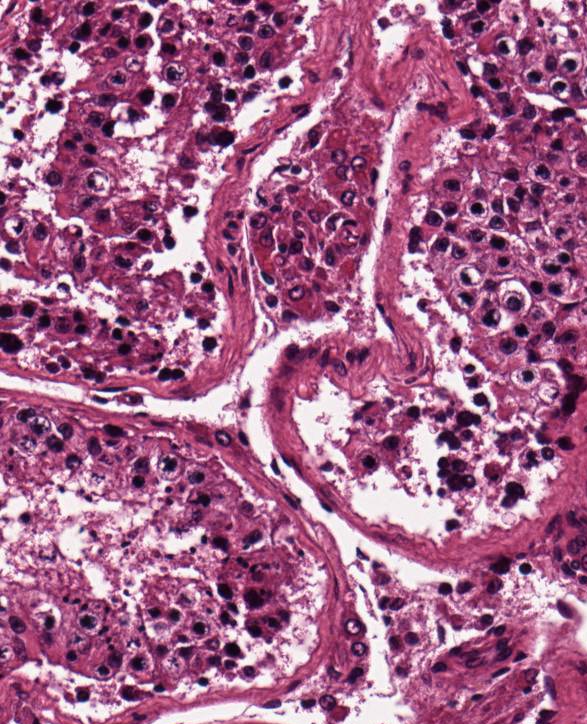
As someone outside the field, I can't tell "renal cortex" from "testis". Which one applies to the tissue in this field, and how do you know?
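The answer is testis, not renal cortex. Each compartment is bounded by a wavy band of pink fibrous tissue containing flattened, elongated nuclei. Within the compartments, cells are loosely packed, separated by irregular clear gaps rather than a single central lumen. Their contents look loosened and partly fragmented, with pale granular debris lying in the gaps. No fat cells are present in the field.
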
